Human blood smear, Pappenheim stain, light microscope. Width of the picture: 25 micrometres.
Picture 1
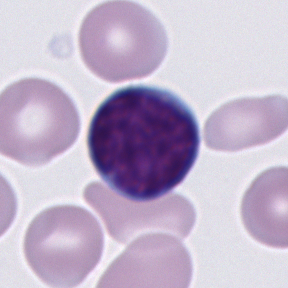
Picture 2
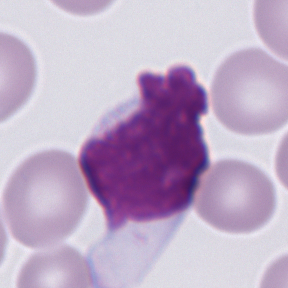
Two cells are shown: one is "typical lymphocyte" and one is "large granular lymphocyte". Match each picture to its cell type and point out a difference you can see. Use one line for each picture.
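In picture 1 we see a typical lymphocyte: The visible cytoplasm is blue.
In picture 2 we see a large granular lymphocyte: A pale, almost colourless tail of cytoplasm trails from the lower left of the cell.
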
